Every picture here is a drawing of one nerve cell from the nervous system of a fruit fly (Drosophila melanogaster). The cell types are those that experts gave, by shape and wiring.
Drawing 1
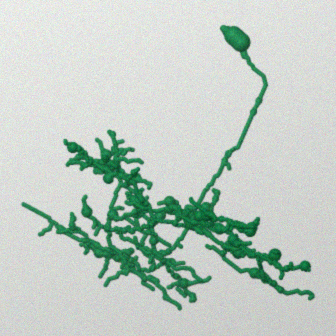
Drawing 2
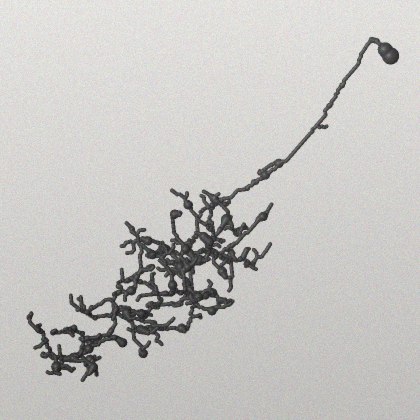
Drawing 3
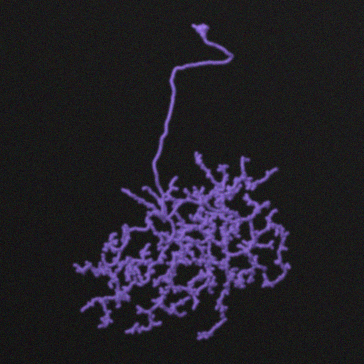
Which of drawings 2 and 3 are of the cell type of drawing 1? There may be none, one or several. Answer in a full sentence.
Drawing 2 is of the same cell type.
